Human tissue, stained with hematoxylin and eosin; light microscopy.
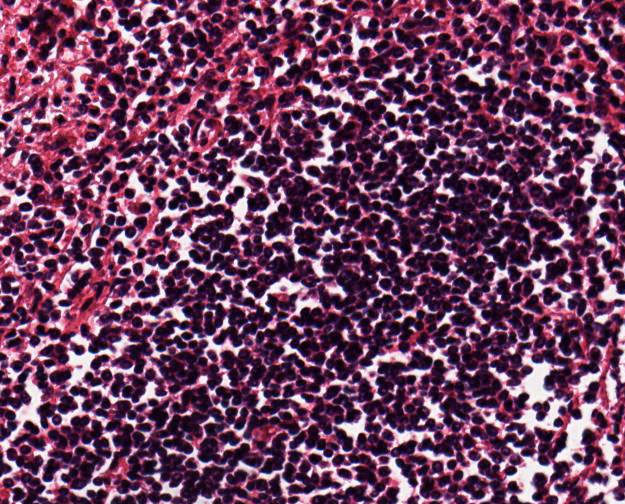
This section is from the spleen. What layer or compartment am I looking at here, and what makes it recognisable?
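This is white pulp. Notice that the nuclei are round and darkly staining purple, with so little cytoplasm that each nearly fills its cell. They are also closely similar in size throughout the field.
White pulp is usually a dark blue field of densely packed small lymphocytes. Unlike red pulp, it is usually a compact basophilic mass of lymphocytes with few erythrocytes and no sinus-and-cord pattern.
Thin pink fibrous strands stand out most in the upper left.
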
